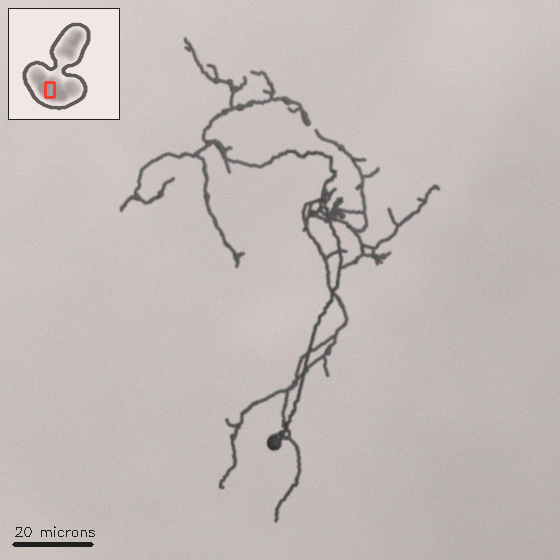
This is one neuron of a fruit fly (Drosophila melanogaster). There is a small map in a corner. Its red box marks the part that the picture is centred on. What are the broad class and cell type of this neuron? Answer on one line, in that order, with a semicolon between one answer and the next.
central-brain intrinsic neuron; CB1844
